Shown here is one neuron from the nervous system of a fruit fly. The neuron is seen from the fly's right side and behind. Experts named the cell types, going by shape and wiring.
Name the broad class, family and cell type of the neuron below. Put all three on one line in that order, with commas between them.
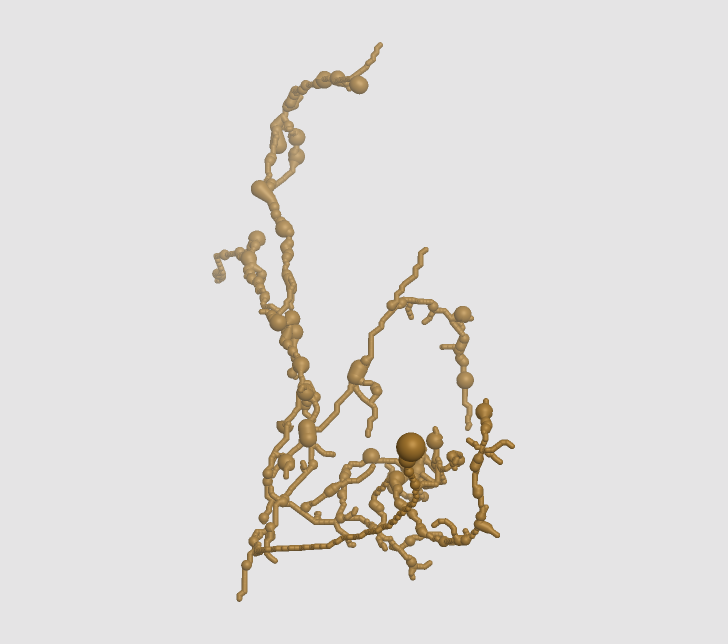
central-brain intrinsic neuron, hemilineage SLPp&v1_posterior, LHPV4c4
